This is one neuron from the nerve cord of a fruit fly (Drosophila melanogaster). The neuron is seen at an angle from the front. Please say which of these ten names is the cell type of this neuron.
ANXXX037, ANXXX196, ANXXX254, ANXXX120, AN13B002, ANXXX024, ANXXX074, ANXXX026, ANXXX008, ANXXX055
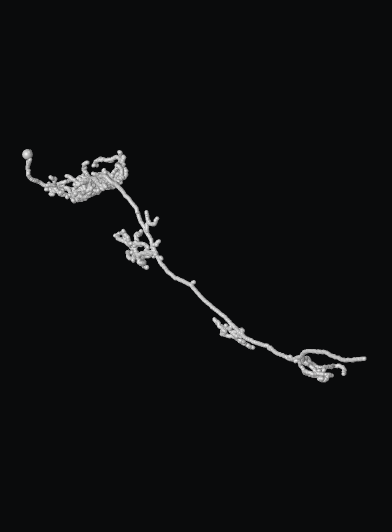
ANXXX196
